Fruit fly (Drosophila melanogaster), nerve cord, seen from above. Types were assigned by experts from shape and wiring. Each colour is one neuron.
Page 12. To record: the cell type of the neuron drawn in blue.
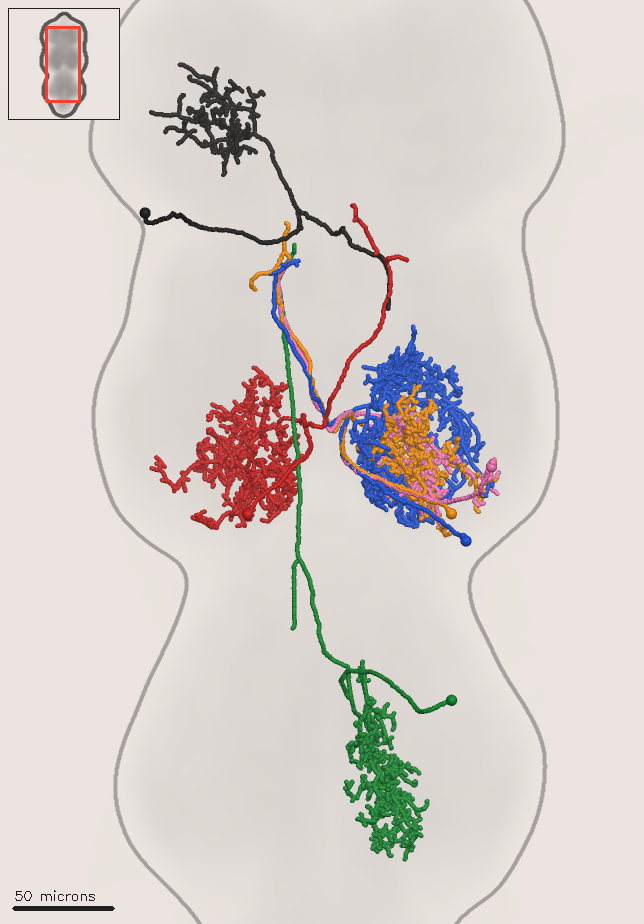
IN23B023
